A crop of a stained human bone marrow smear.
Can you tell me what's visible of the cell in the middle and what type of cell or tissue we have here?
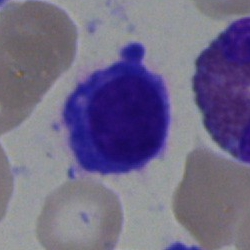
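Roughly round in outline, the cell has a slightly ragged edge. From its top projects a single small, rounded bleb. The cytoplasm is deep blue and contains no visible granules. It is a plasma cell.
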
